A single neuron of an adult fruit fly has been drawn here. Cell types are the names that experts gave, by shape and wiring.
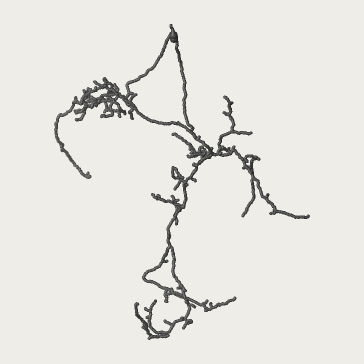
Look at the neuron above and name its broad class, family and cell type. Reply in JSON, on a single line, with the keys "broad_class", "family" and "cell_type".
{"broad_class": "central-brain intrinsic neuron", "family": "hemilineage DM3_dorso_lateral", "cell_type": "CB1803"}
